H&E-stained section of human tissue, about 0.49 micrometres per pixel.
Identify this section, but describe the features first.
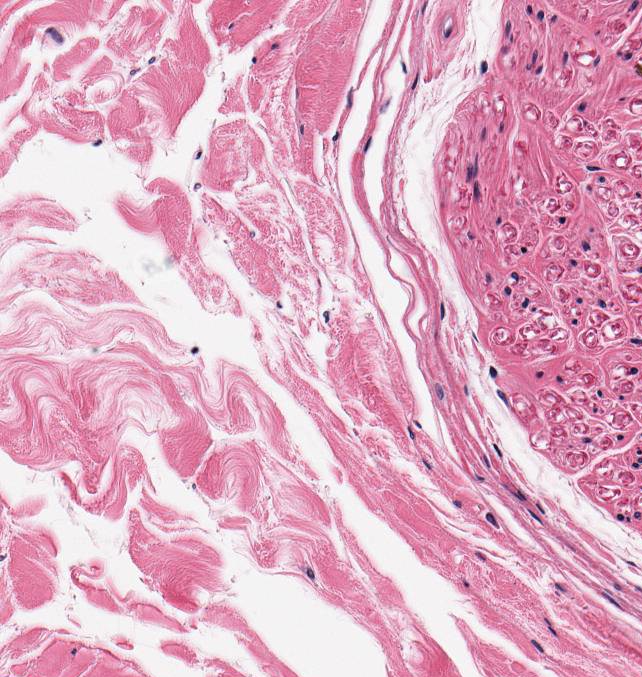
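A rounded nerve fascicle sits at the upper right, with wavy fibrous bundles filling the rest of the field. Its myelinated nerve fibres are cut across, each a small round profile with a central pink axon in a pale halo. Small dark nuclei are scattered between the fibres throughout the fascicle. Among the collagen bundles, nuclei are sparse, small and dark. This is tibial nerve.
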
